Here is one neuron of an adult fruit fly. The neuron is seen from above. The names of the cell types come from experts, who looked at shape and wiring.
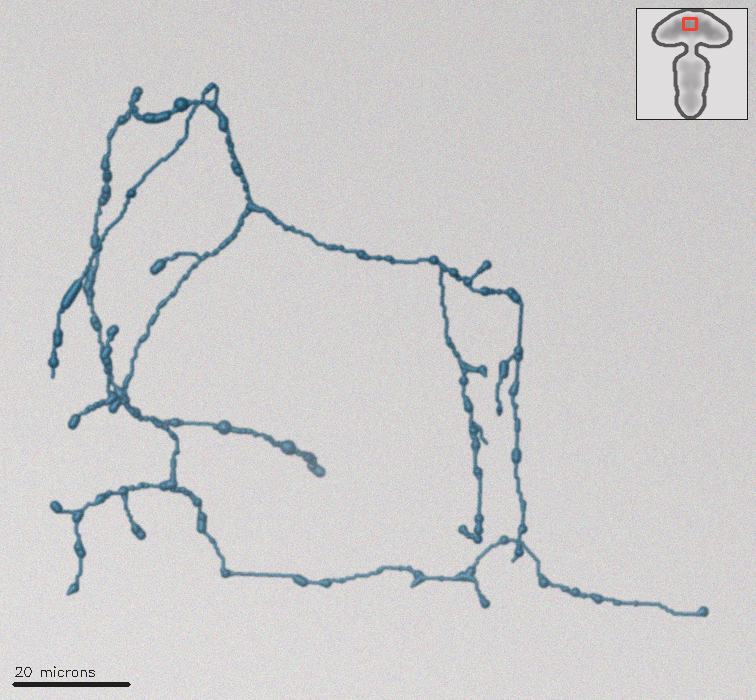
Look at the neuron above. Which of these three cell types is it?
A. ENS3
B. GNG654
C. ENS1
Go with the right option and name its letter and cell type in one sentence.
The neuron falls under GNG654, the cell type named in option B.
